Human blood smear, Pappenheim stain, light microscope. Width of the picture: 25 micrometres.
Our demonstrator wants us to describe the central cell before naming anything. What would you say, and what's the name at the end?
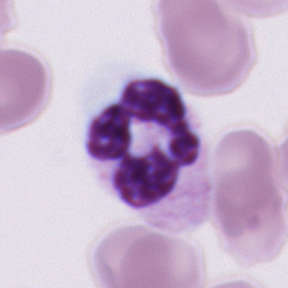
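Nuclear lobes arranged in a ring around a pale central space; no nucleoli visible. Widest band of cytoplasm at the lower right of the nucleus. Outer cell edge faint against the background. Cell type: segmented neutrophil.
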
